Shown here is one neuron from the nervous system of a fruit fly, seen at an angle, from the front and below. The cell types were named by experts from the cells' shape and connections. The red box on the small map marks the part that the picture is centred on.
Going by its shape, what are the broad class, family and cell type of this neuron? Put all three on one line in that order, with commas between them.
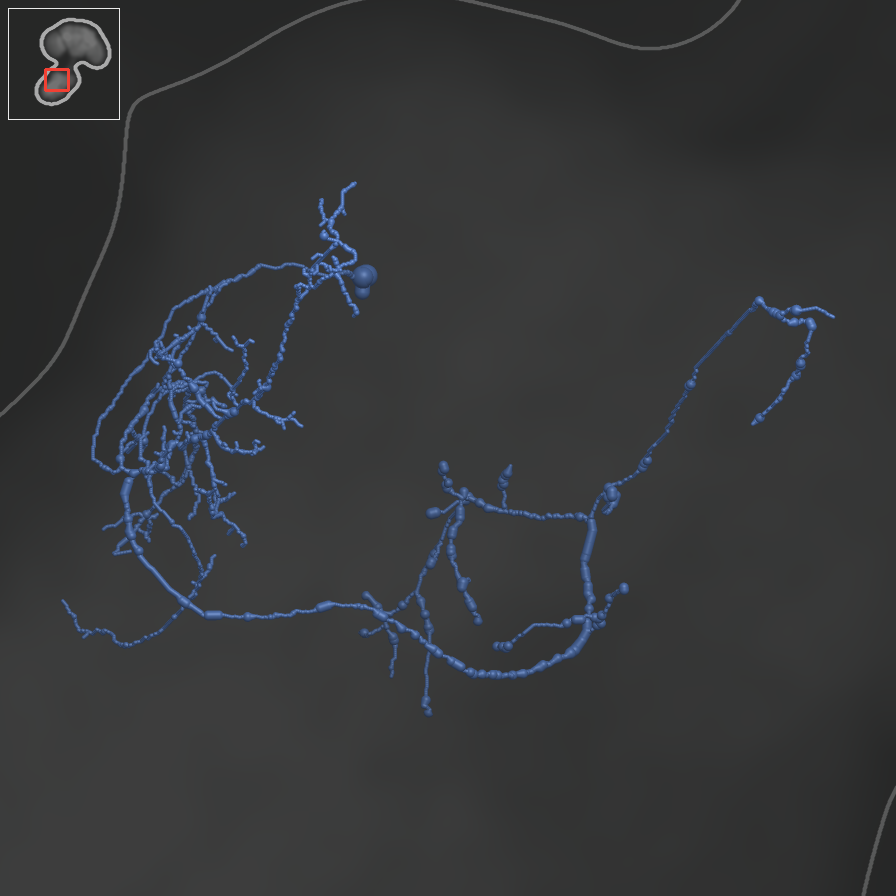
nerve-cord intrinsic neuron, hemilineage 19B, IN19B045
